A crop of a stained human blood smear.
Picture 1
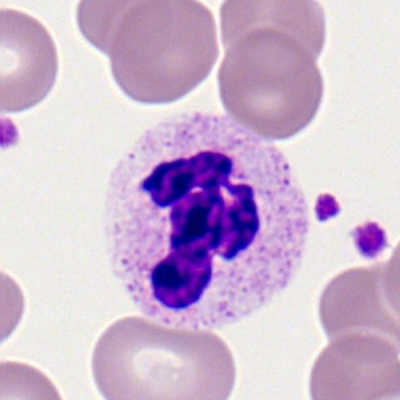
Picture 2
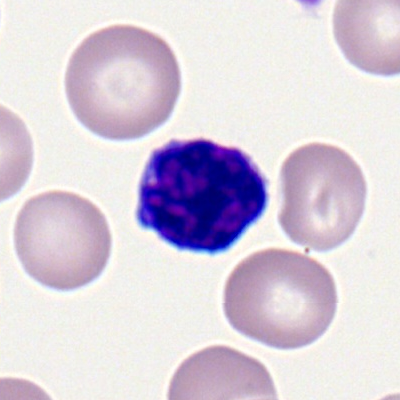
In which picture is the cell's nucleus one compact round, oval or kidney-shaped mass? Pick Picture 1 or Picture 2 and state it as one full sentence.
An undivided, compact round, oval or kidney-shaped nucleus is found in the cell of picture 2.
